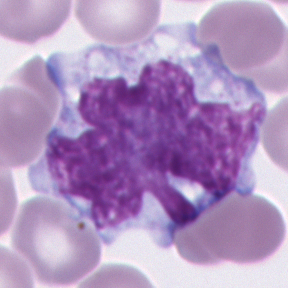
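Monocyte in a stained blood smear: notice the irregular outline, with several blunt, scalloped bulges around the edge. The nucleus takes up the greater part of the cell. The pale greyish-blue cytoplasm has fine, faint pinkish granules scattered through it.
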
